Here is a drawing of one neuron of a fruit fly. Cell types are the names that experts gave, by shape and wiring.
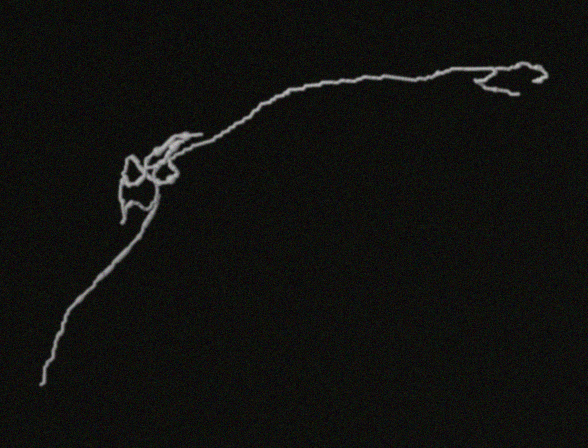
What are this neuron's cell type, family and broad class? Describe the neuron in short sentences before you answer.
The drawing shows no cell body. There are a dozen or fewer branch ends. The cell type is ORN_DM3. Its family is called class olfactory. It is a sensory neuron entering the brain.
